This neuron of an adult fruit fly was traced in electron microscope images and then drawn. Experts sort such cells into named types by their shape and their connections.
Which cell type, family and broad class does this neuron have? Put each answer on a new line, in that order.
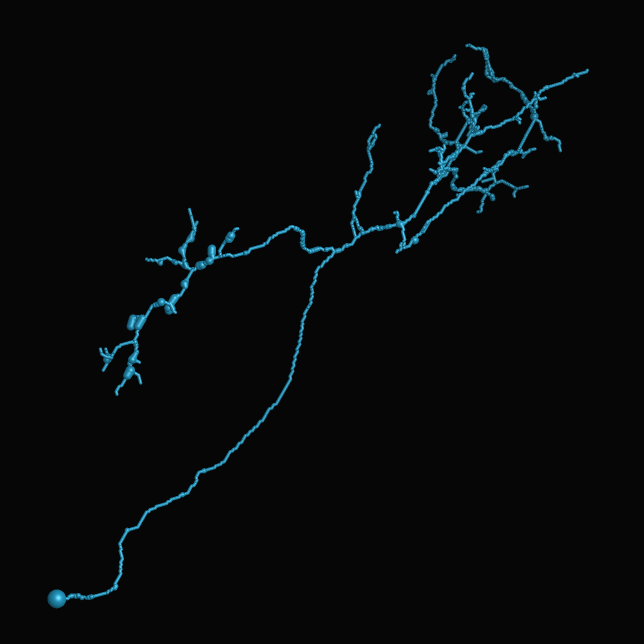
IN21A093
hemilineage 21A
nerve-cord intrinsic neuron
